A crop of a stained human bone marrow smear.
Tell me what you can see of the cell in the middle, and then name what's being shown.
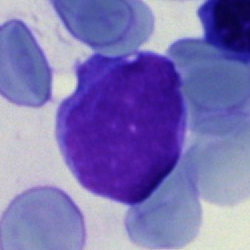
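The nucleus occupies nearly the entire cell, leaving the cytoplasm as only a thin rim at the periphery. Chromatin is fine and evenly stained deep purple. The cell outline is irregular and somewhat angular. This cell is a blast.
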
